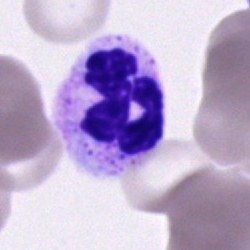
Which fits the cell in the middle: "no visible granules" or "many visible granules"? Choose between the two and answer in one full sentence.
Many granules can be seen in the cytoplasm of the cell.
